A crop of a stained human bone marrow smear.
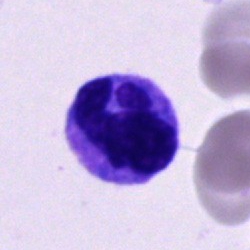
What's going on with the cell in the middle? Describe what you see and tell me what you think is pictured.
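A smooth, nearly round outline bounds this cell. Most of it is filled by the nucleus, which sits toward the upper right. The nucleus is folded, with a paler cleft cutting into it from the top. No nucleoli can be seen. It is a monocyte.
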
